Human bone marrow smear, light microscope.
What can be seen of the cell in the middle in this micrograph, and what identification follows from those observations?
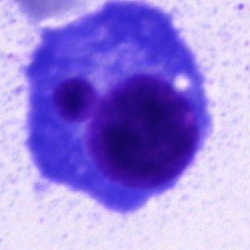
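Looking at the cytoplasm, I notice it is deep blue and abundant compared with the nucleus. Just to the left of the nucleus, a small round dark purple body sits in the cytoplasm. At the upper right edge of the nucleus there is a single small clear round vacuole. This is a plasma cell.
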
